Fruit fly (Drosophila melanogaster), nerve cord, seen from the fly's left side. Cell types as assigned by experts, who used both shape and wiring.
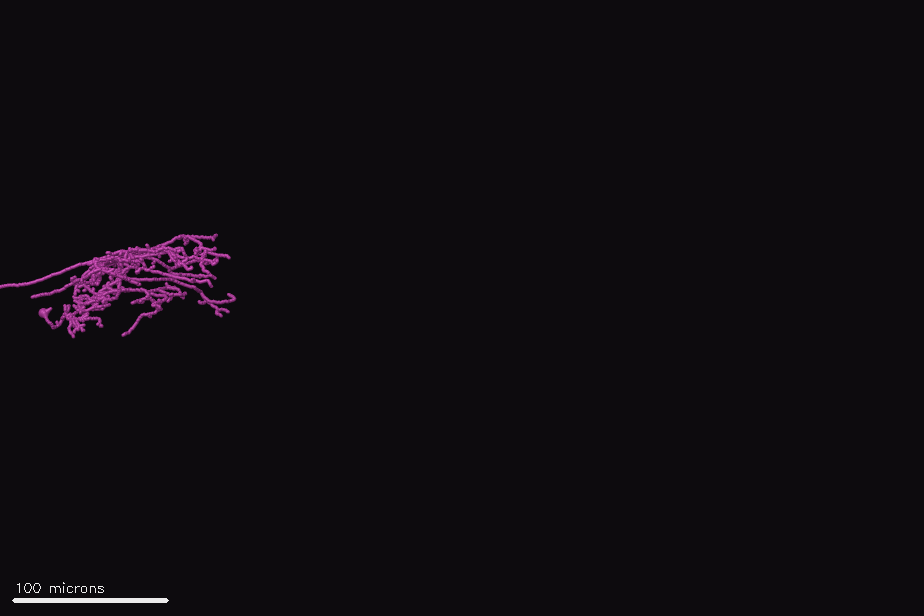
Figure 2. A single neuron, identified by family: hemilineage 18B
